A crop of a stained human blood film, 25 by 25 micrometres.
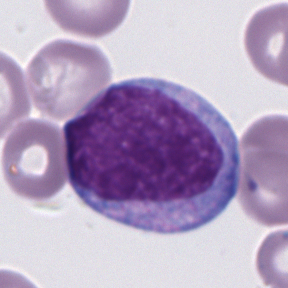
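A promyelocyte, the central cell of this stained blood smear. Its oval nucleus, about 14 by 10 micrometres, sits off-centre toward the upper left and reaches the cell edge there, filling about 70% of a cell roughly 16 by 13 micrometres. You'll see the widest band of cytoplasm below the nucleus; it's pale blue, turning deeper blue at the outer rim, and holds fine, faint purplish stippling.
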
